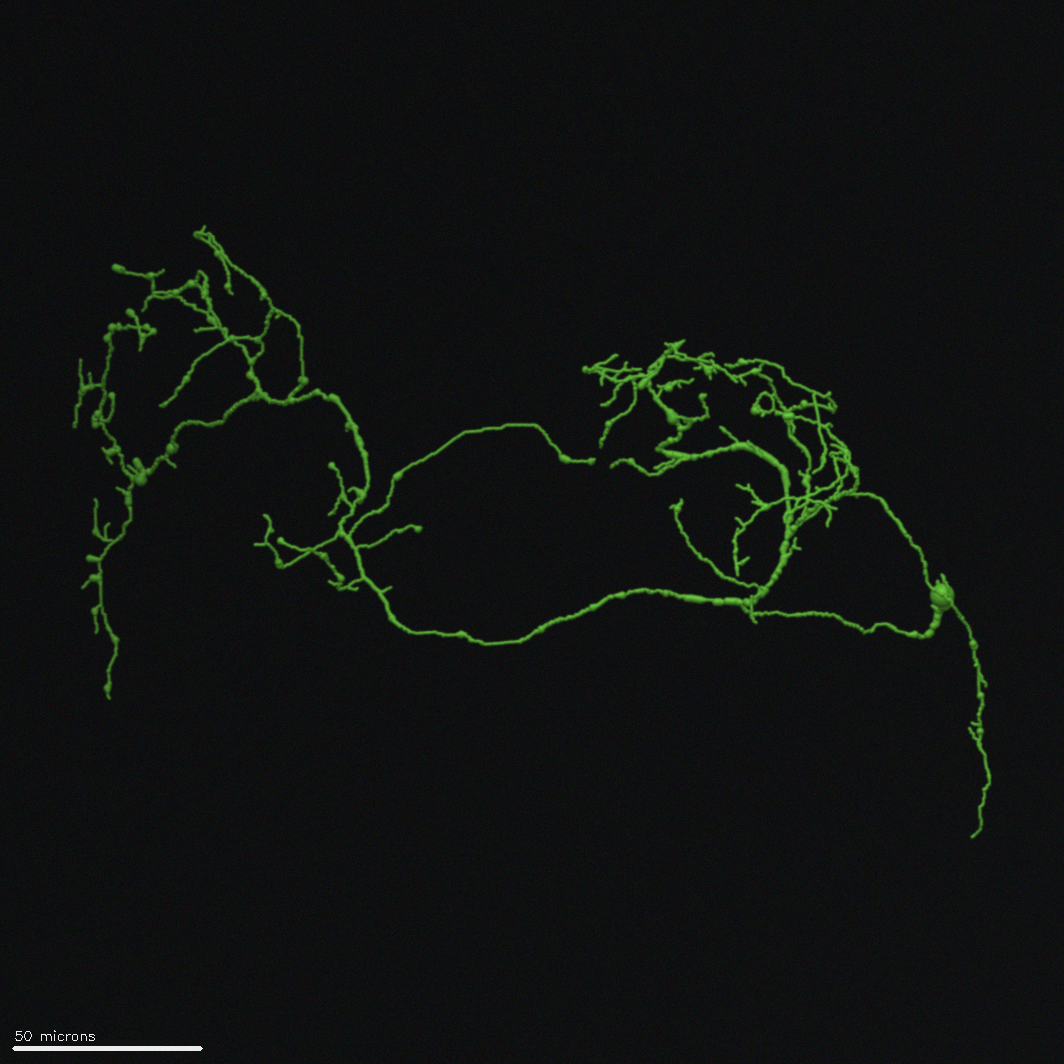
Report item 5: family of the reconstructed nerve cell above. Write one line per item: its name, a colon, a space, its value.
family: hemilineage SMPpv2_dorsal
